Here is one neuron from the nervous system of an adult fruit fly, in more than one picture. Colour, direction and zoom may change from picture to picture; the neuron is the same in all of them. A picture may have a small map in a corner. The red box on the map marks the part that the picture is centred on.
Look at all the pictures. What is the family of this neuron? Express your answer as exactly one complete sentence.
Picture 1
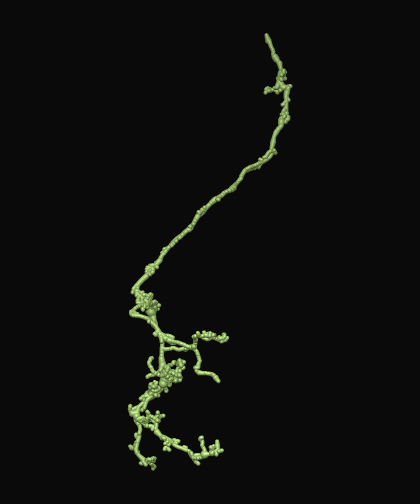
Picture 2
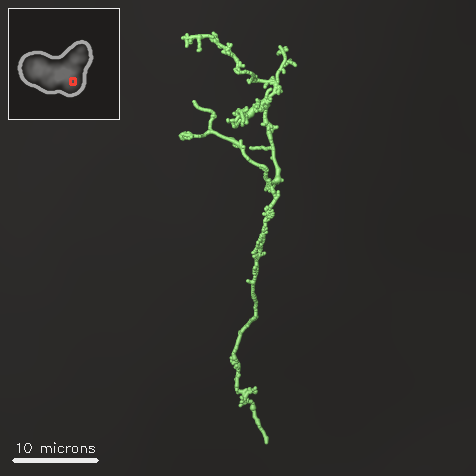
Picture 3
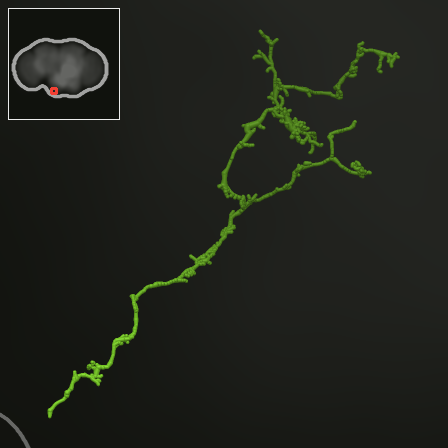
Within family class mechanosensory tactile is found this neuron.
